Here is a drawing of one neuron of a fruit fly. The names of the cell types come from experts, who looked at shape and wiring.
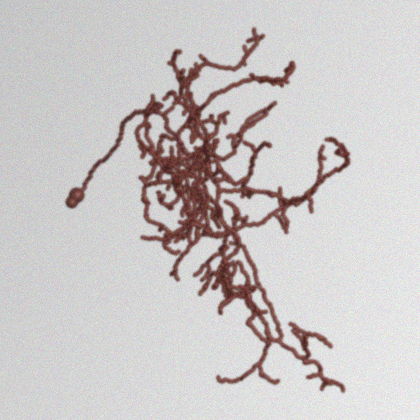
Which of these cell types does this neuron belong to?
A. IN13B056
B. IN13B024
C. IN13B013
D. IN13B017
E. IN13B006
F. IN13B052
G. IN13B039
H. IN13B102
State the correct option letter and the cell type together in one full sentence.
Listed as option A, the cell type IN13B056 is that of the neuron.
